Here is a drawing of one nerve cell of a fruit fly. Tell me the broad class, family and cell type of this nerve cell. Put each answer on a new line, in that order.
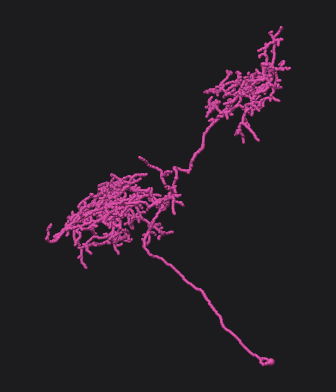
central-brain intrinsic neuron
hemilineage DM5_central
LAL161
